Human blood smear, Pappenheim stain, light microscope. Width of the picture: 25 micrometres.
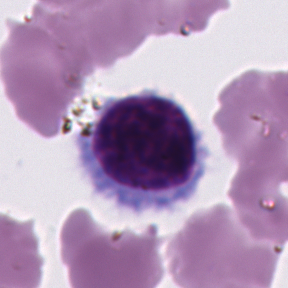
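Hairy cell, the central cell of a stained human peripheral blood smear. Taking each point in turn: the chromatin is dark purple and coarsely clumped; the cytoplasm forms a narrow pale blue rim around the nucleus; that rim is wider on the lower left than on the upper right; and the outer edge of the cytoplasm is ragged, with fine short projections.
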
